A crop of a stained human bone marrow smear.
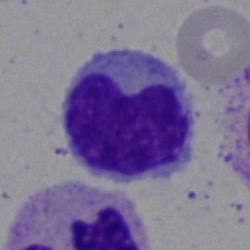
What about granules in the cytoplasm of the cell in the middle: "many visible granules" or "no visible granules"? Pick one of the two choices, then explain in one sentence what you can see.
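No visible granules. The cytoplasm shows no distinct granules.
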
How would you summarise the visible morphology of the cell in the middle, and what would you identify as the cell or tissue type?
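At its upper side the nucleus is indented, giving it a kidney shape, and it fills most of the cell. Its chromatin is dark purple and coarsely clumped, with small paler patches. The cytoplasm is pale greyish blue. It is a metamyelocyte.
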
